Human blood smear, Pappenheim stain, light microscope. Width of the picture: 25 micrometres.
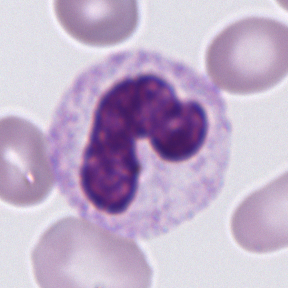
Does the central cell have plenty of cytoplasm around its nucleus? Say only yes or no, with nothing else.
Yes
